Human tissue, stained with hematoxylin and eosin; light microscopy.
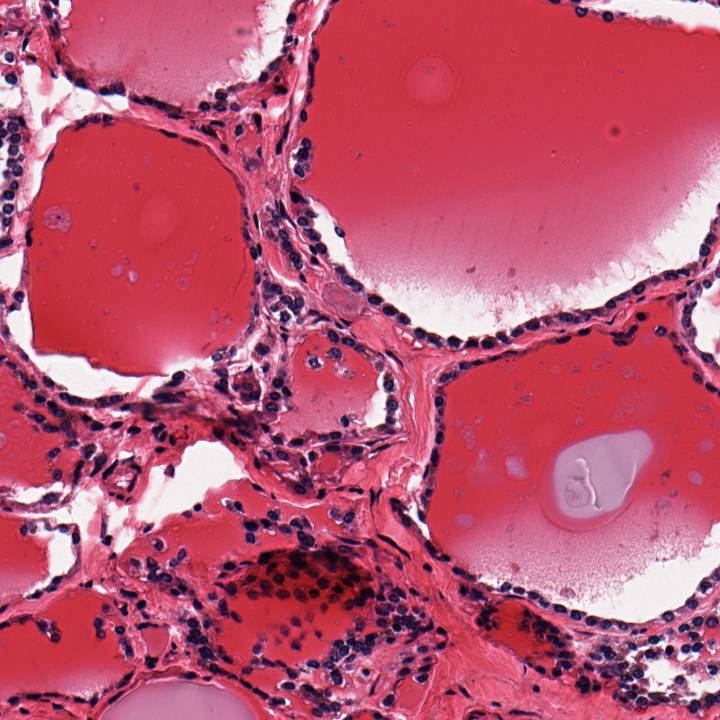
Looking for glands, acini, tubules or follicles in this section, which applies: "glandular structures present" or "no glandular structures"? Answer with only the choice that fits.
Glandular structures present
